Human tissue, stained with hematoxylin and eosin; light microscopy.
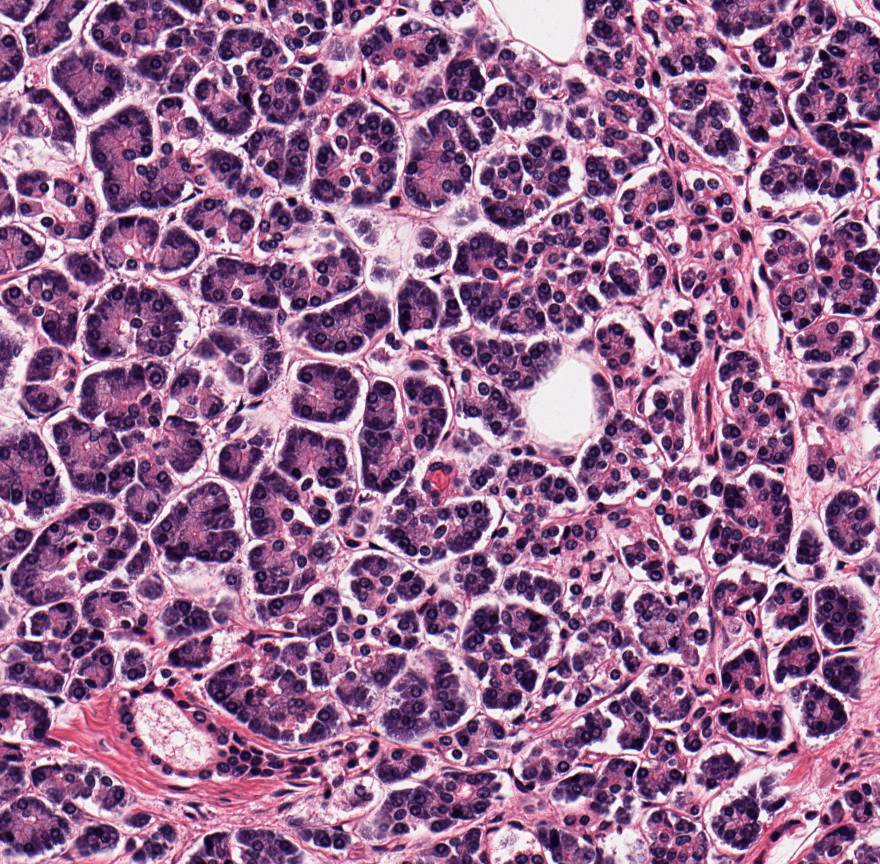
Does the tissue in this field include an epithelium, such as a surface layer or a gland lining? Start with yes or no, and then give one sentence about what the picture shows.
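Yes. The acinar cells are pyramidal and gather around small central lumina, with their nuclei near the base of each cell.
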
